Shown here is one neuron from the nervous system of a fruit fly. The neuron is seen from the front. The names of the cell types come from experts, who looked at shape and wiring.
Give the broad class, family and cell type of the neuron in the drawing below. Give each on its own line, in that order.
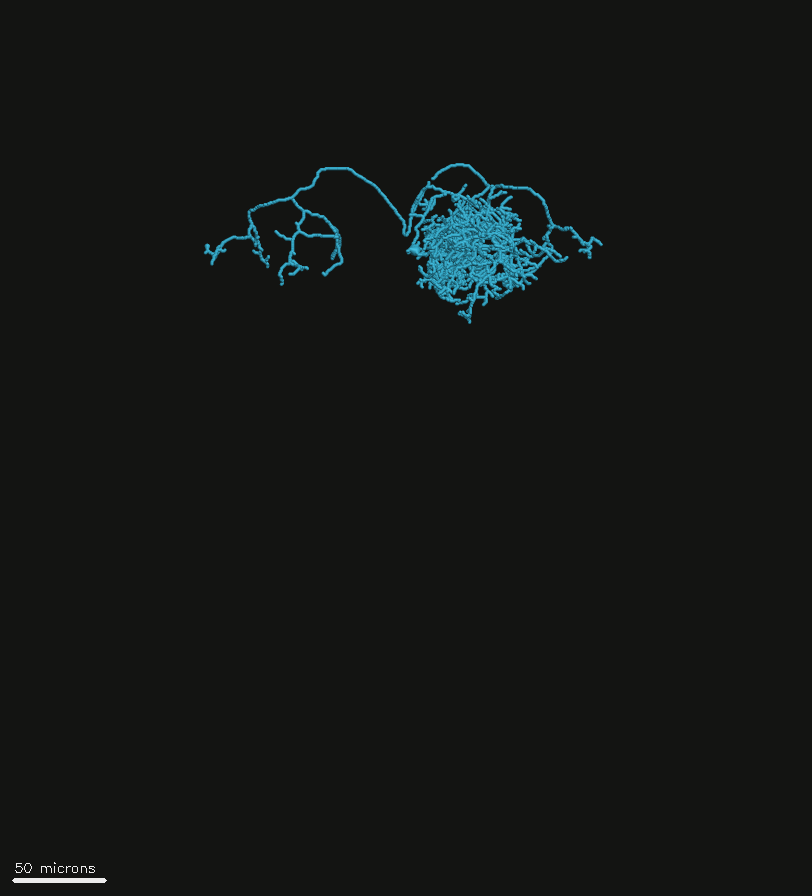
central-brain intrinsic neuron
hemilineage SMPad1
SMP081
